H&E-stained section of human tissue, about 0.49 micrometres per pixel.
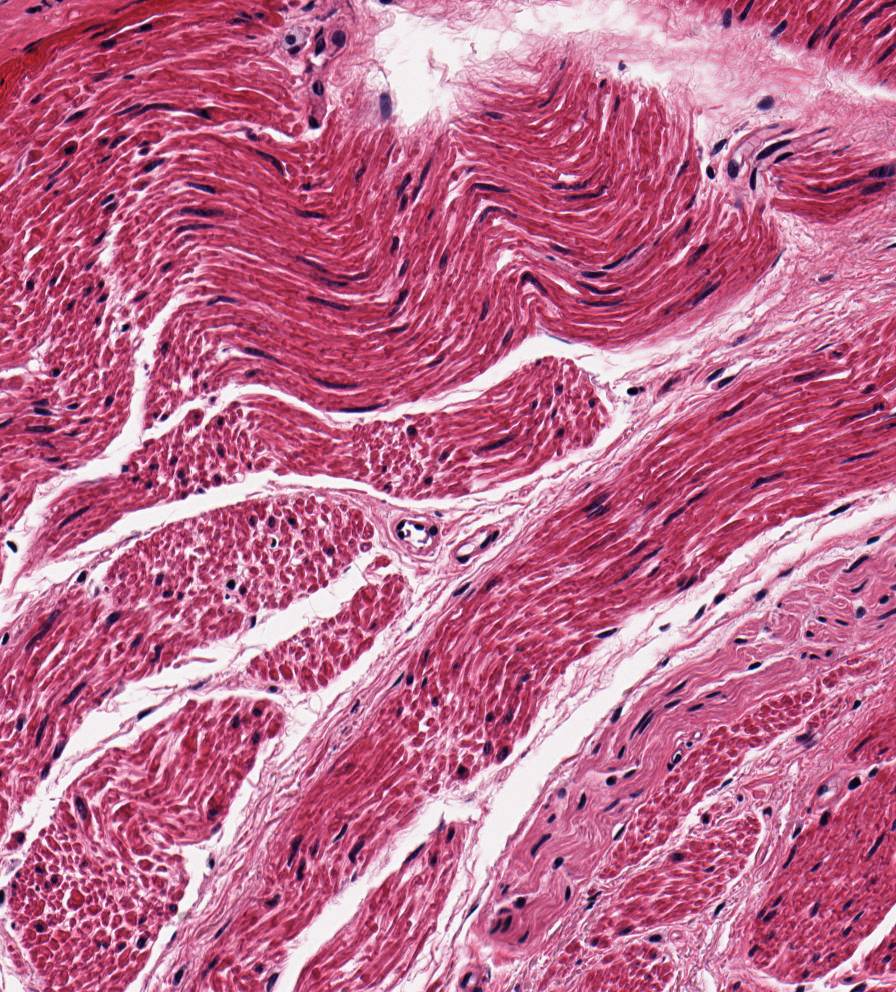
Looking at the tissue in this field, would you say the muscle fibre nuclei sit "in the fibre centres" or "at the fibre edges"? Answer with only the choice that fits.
In the fibre centres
